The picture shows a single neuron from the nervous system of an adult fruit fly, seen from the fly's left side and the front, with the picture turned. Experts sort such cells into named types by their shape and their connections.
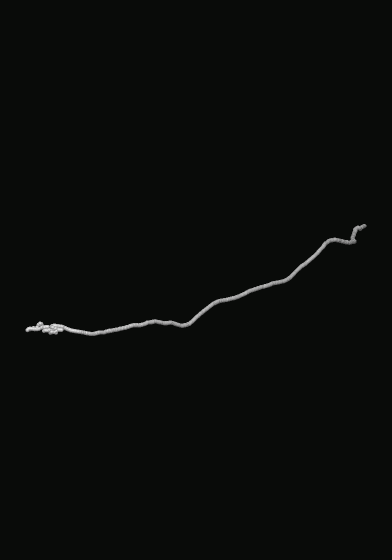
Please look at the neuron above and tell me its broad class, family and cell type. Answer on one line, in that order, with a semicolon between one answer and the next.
sensory neuron ascending to the brain; class gustatory; LgAG3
